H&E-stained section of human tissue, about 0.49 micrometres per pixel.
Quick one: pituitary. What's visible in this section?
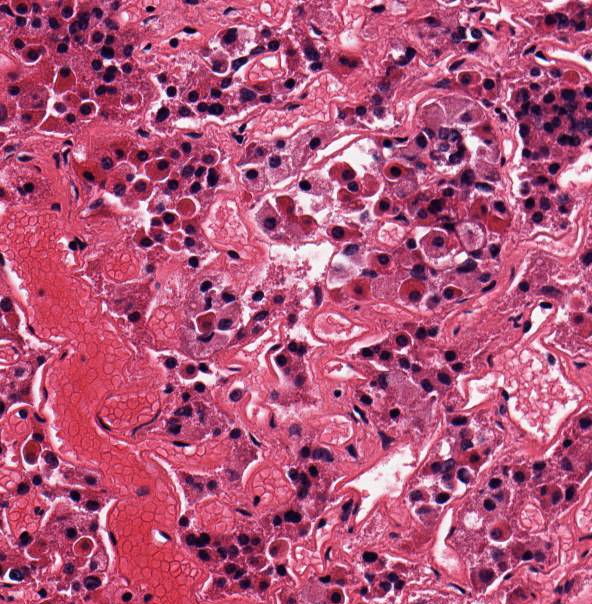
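Cells with deep red cytoplasm and an off-centre round nucleus are scattered across the field, most frequent in its upper middle. The cells form no gland lumina anywhere in the field. In several places white clefts separate groups of cells from the septa, most visibly on the right.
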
